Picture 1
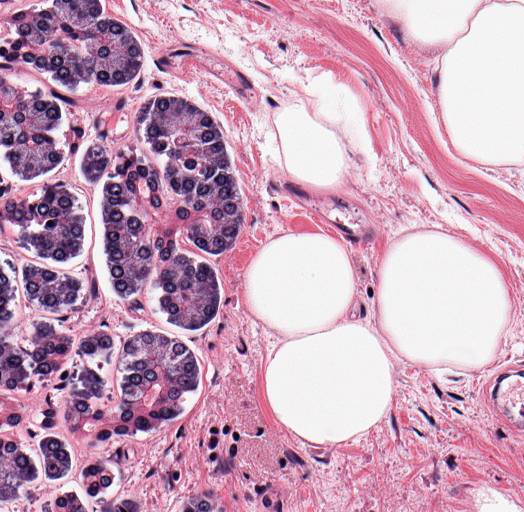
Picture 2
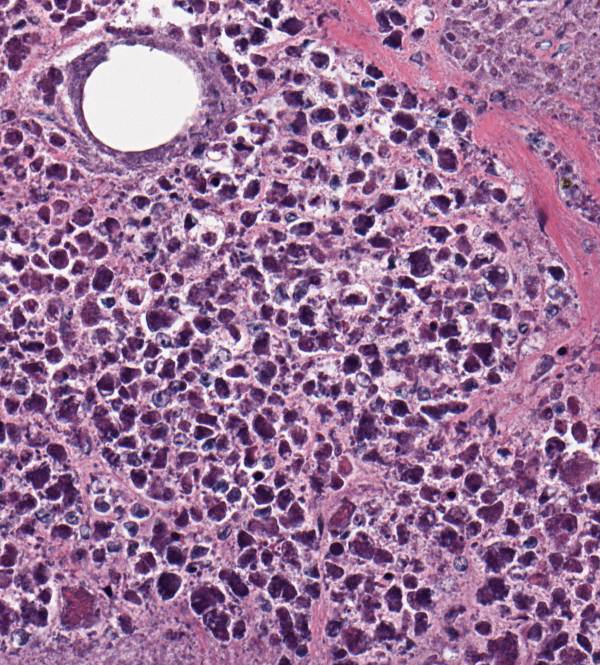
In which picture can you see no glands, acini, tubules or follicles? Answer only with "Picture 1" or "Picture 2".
Picture 2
